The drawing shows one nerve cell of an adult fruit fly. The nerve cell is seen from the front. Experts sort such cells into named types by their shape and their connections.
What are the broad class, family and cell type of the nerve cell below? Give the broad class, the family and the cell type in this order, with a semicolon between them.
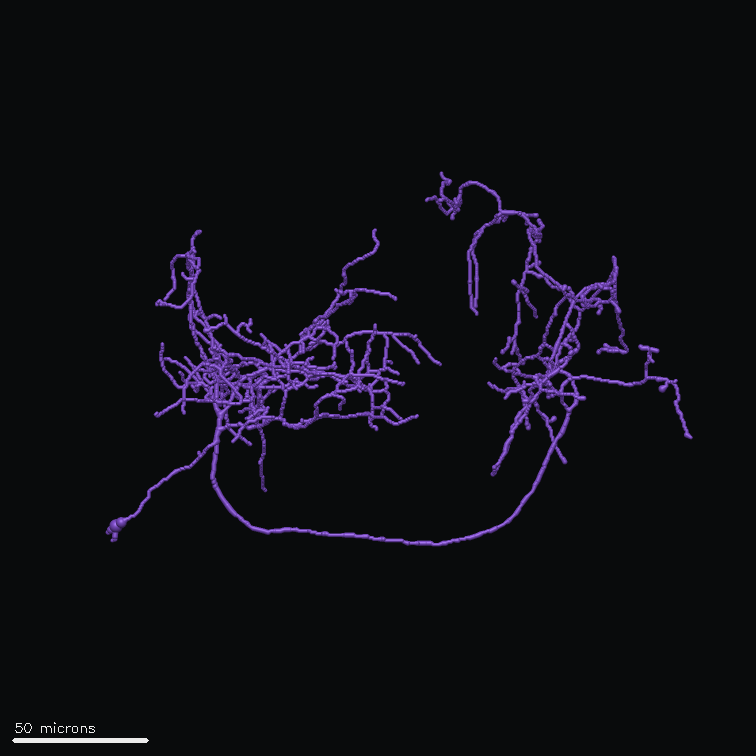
nerve-cord intrinsic neuron; hemilineage 19B; IN19B109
